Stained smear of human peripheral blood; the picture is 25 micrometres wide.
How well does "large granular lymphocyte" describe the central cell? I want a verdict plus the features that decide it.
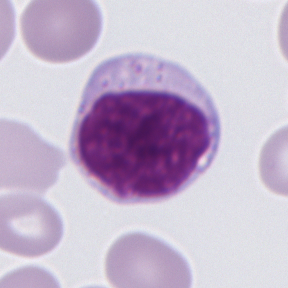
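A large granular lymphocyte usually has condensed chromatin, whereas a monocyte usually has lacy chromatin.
Chromatin: here it is dense and coarsely clumped, which goes with large granular lymphocyte and against monocyte.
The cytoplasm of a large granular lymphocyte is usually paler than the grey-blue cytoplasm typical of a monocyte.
Cytoplasm: it is pale lilac-grey in this cell, which again sides with large granular lymphocyte rather than monocyte. Outline and nucleus: the outline is roughly round and smooth, and no nucleoli can be seen. Measurements: the cell is about 13 micrometres across, and its nucleus is about 12 by 10 micrometres and fills about 60% of the cell's area. Verdict: the name large granular lymphocyte fits this cell.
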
